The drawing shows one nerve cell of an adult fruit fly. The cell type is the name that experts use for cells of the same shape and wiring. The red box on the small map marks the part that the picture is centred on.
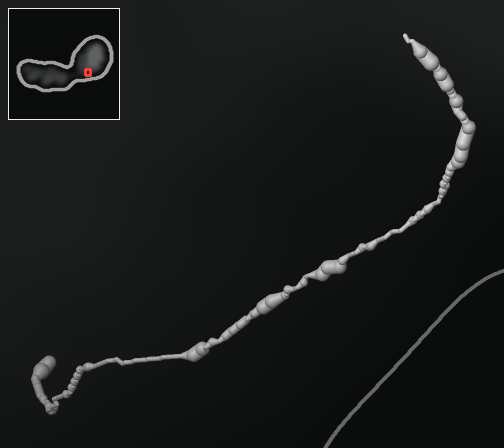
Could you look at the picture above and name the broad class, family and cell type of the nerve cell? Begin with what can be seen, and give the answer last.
No cell body is drawn. There are a dozen or fewer branch ends. It is a photoreceptor or other optic-lobe sensory neuron. The name of its family is class visual. The cell type is R8y.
